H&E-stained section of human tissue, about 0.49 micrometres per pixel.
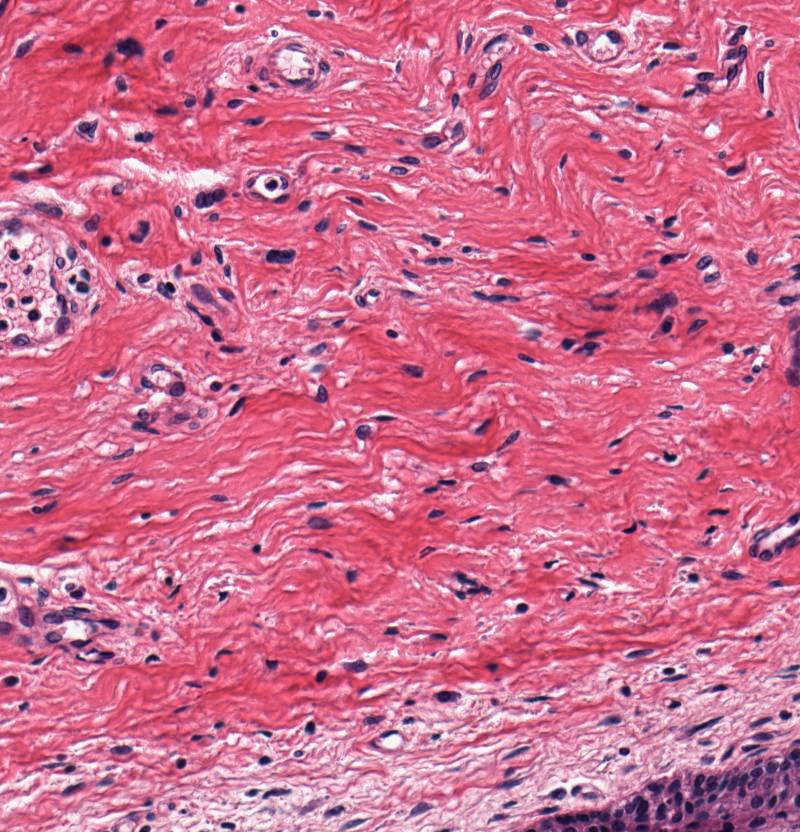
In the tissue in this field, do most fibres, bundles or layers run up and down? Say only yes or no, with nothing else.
No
